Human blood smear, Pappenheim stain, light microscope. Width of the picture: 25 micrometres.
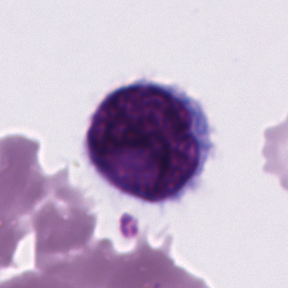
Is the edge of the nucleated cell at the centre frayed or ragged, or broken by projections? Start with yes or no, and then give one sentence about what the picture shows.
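Yes. The cell margin is slightly ragged rather than sharply smooth.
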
